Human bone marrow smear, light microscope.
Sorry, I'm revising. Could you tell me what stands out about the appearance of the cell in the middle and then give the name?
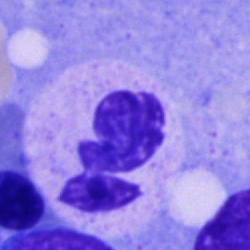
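Working through the features in order, the outline is roughly round. The chromatin is dark purple and densely condensed, and no nucleoli are visible. The cytoplasm is abundant and very pale. The name is segmented neutrophil.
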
